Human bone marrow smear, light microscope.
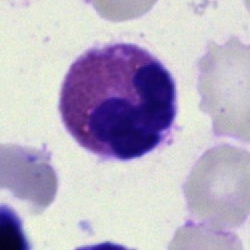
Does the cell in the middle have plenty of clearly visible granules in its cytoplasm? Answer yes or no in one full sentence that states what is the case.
Yes, there is a large number of visible granules in the cell's cytoplasm.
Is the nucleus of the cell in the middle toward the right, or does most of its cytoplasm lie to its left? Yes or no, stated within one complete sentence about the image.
Yes, the cell has its nucleus set toward the right.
